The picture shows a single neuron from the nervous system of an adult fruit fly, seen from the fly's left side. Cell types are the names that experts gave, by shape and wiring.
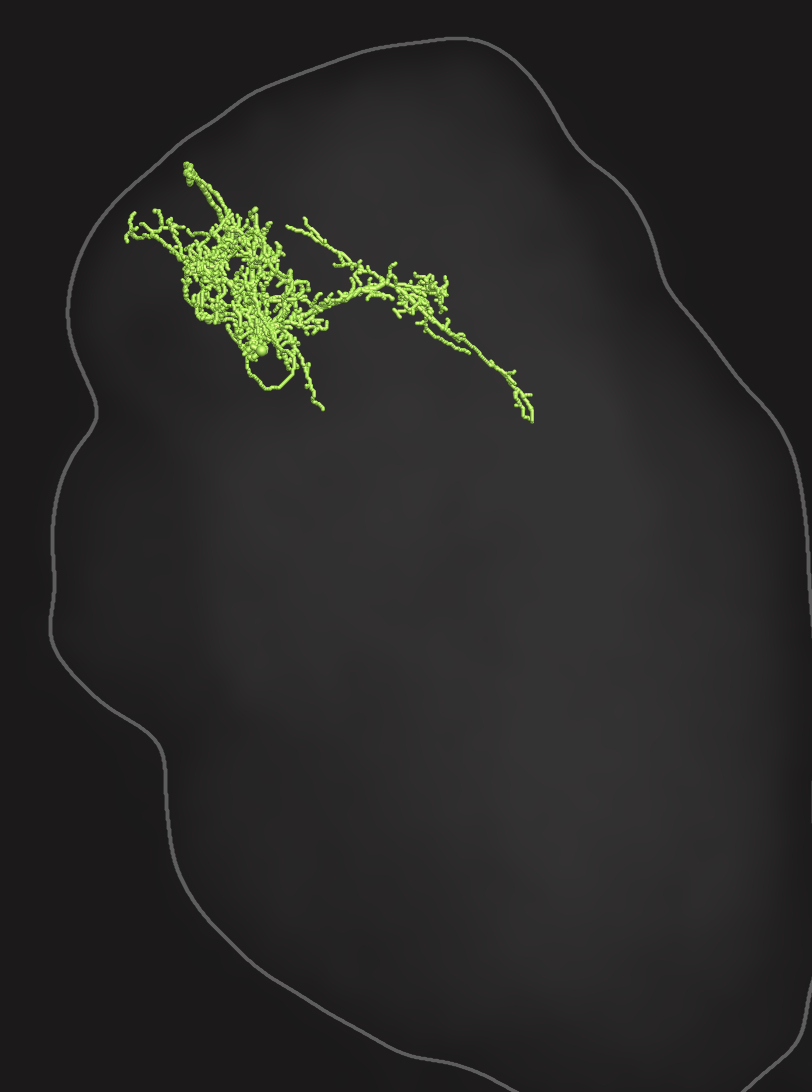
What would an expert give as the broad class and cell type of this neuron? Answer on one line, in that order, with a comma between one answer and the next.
central-brain intrinsic neuron, SIP017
